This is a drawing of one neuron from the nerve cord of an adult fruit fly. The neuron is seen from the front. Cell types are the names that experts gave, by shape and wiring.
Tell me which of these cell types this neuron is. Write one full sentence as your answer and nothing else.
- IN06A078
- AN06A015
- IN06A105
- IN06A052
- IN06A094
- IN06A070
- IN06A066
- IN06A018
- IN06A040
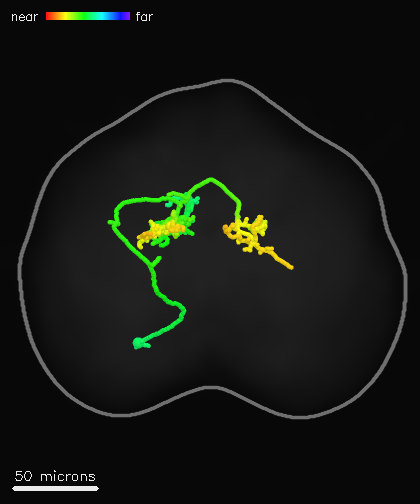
The cell type this neuron represents is IN06A018.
